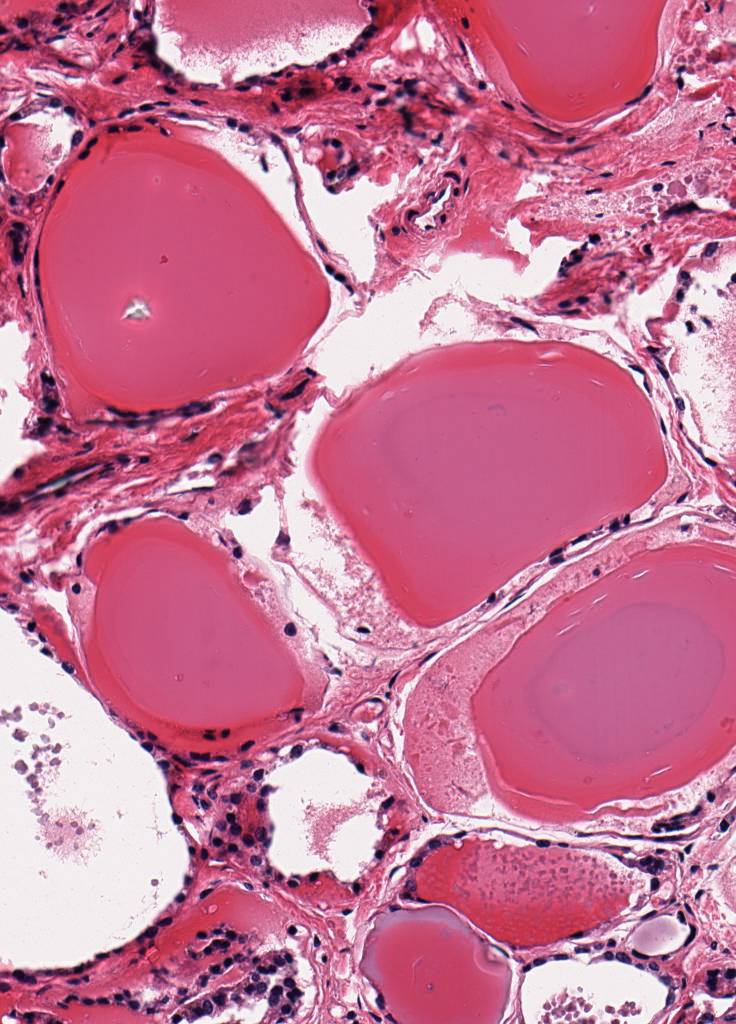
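Thyroid: rounded follicles of varying size, the largest in the upper and middle field, each lined by a single layer of flattened cells with small dark nuclei. Linings smooth, lacking papillary infoldings into colloid. Thin, loose pink fibrous stroma with scattered spindle-shaped nuclei lies between follicles.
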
